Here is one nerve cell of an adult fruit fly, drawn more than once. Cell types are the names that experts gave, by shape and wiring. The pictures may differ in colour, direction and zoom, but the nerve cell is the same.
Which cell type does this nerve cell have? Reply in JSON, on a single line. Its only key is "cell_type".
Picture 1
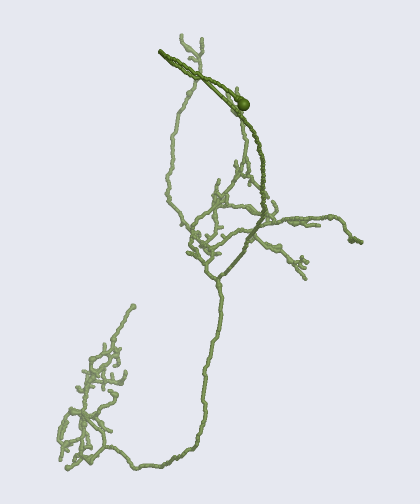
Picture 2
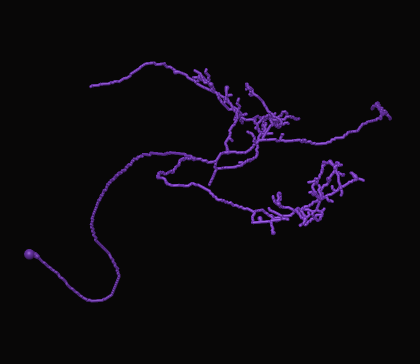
{"cell_type": "CB3360"}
